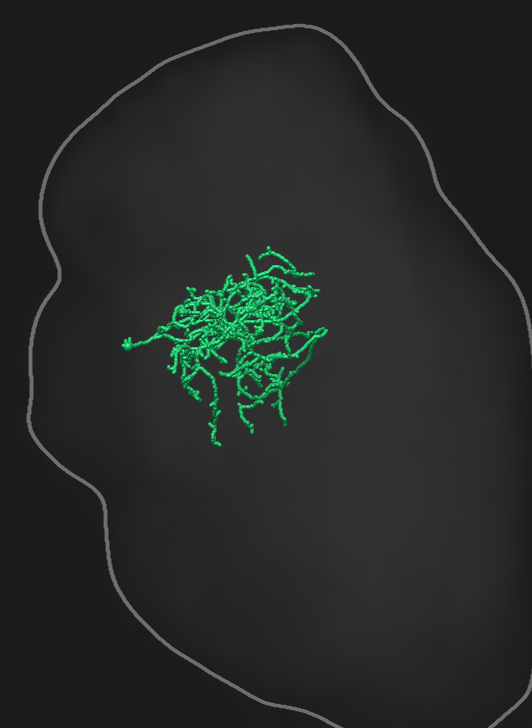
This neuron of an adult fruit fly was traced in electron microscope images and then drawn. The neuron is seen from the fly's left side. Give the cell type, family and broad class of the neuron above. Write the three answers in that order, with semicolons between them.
CB4169; hemilineage VLPa2; central-brain intrinsic neuron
